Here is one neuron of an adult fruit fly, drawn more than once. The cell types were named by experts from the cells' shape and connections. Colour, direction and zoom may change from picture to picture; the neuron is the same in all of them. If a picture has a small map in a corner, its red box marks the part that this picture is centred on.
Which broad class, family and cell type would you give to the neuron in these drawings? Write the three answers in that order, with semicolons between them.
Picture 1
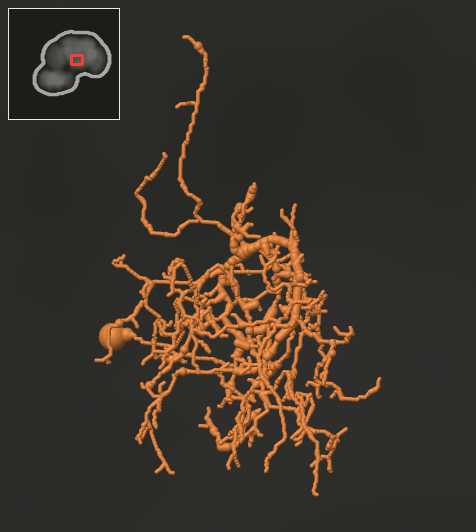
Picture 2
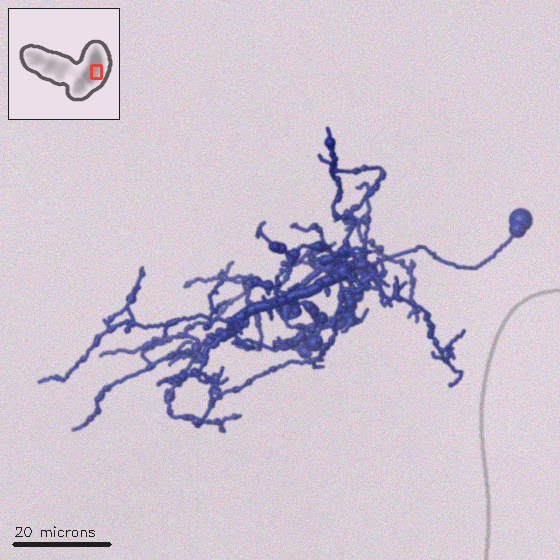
central-brain intrinsic neuron; hemilineage TRdl_b; GNG353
